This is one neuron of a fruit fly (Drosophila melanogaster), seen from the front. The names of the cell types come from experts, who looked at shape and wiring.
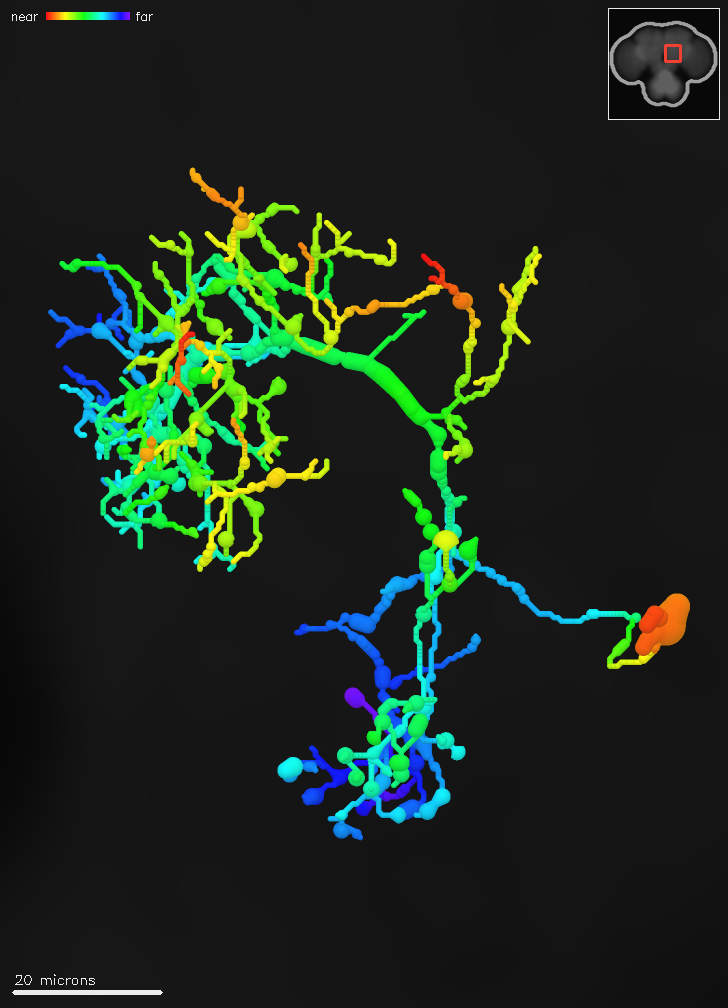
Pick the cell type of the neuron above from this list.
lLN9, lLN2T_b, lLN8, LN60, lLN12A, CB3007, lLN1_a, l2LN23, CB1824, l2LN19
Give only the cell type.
l2LN19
